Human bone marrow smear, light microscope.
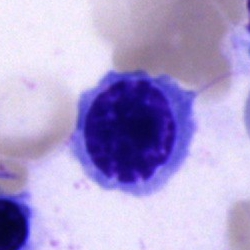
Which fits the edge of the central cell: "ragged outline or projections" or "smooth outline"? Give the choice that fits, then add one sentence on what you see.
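Ragged outline or projections. The cell outline is irregular, with small bumps along its edge.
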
